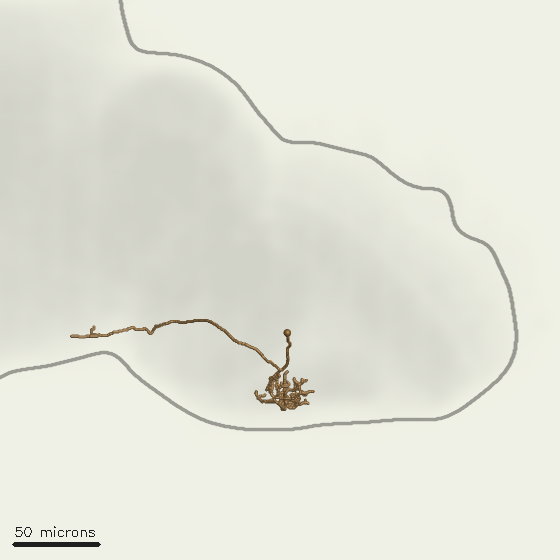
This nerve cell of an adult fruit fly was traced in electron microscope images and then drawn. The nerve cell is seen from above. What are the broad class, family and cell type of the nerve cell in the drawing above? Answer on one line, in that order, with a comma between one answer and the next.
visual projection neuron, LPT, LPT100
